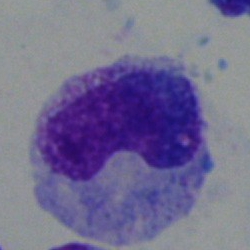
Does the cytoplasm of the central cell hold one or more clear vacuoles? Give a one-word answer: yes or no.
No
